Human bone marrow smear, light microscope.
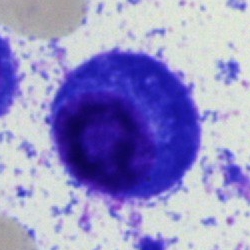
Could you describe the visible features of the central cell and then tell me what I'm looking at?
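First, nuclear position: off-centre, toward the lower left of the cell. Next, cytoplasmic colour: deep blue. Then, amount: abundant, forming a broad zone on the upper right side of the nucleus. Last, a paler area sits in the cytoplasm just above and to the right of the nucleus. Name: plasma cell.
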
